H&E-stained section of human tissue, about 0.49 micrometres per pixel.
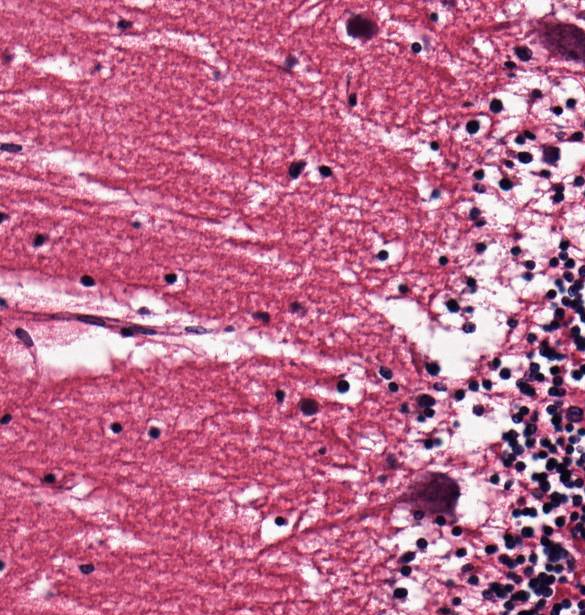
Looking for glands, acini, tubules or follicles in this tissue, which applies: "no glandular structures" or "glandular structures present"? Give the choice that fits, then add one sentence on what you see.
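No glandular structures. No epithelium or glands are present anywhere in the field.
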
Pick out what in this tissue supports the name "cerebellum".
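The picture is of cerebellum, and its right edge is crowded with cells whose small, round nuclei stain dark and show little visible cytoplasm.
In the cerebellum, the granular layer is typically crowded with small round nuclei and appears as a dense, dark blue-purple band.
The crowded right edge therefore agrees with a granular layer. In the lower right, a large neuron with a dark cell body sits at the border between these crowded nuclei and the pink zone.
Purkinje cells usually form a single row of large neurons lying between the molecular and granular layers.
This neuron's position fits a Purkinje cell and places the pink zone where the molecular layer would lie. That zone fills the left two-thirds of the field: pale pink, sparsely cellular, and made of finely granular to fibrillary eosinophilic material with a few scattered small round nuclei.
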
